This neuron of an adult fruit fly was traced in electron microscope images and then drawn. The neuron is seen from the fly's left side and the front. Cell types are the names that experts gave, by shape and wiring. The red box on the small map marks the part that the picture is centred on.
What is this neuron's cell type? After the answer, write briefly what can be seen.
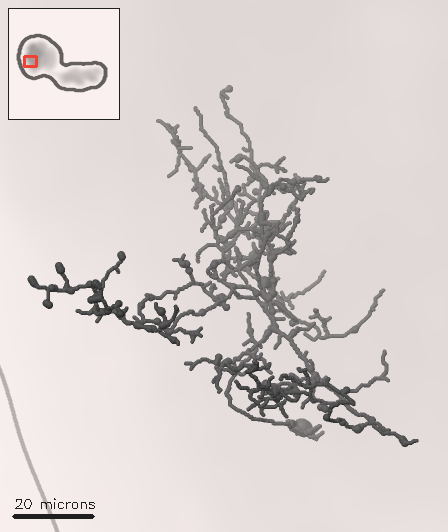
Its cell type is CB3552. Its broad class is central-brain intrinsic neuron. From left to right in the picture it spans about 100 microns. In this view it is about as wide as it is tall.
